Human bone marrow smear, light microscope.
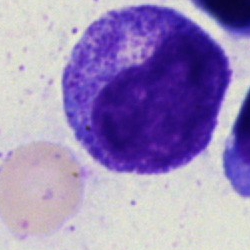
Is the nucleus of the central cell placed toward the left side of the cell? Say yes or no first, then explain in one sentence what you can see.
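No. The nucleus lies off-centre toward the lower right of the cell.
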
